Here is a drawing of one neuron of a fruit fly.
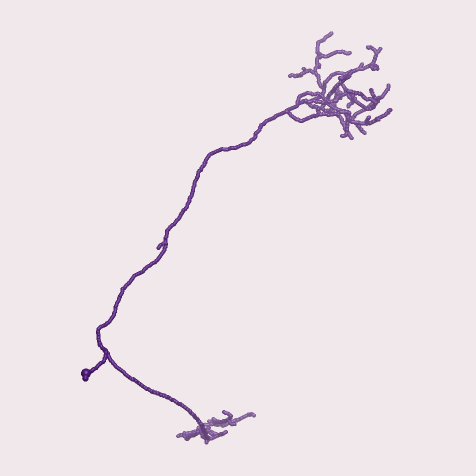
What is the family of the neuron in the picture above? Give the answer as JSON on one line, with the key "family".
{"family": "MeLo"}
